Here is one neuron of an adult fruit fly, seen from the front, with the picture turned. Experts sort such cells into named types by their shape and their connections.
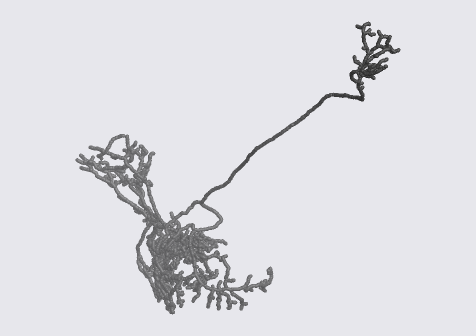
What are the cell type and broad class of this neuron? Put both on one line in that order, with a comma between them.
ANXXX026, ascending neuron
